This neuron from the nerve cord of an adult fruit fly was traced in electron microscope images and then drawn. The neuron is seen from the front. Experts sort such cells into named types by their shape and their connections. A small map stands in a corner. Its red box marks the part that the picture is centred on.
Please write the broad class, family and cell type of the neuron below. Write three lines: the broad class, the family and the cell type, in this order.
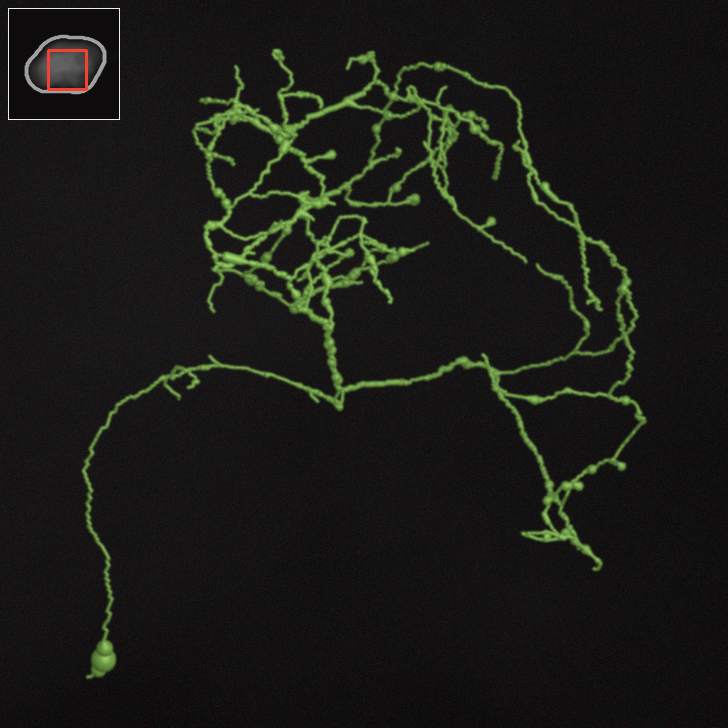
nerve-cord intrinsic neuron
hemilineage 04B
IN04B048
